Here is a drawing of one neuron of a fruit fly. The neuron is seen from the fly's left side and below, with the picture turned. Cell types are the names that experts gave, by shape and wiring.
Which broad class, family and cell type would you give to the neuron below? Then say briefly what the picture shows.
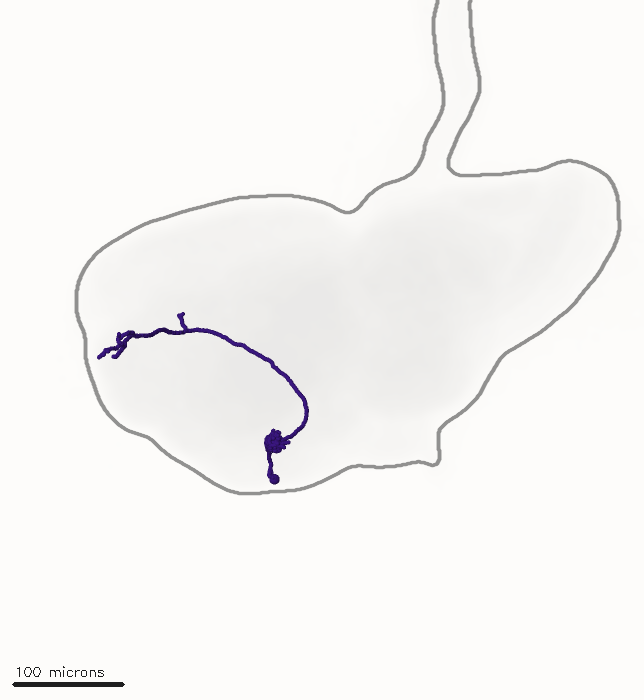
This is a central-brain intrinsic neuron. The family is hemilineage ALad1. The cell type is DL2d_adPN. From left to right in the picture it spans about 190 microns. In this view it is about as wide as it is tall.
